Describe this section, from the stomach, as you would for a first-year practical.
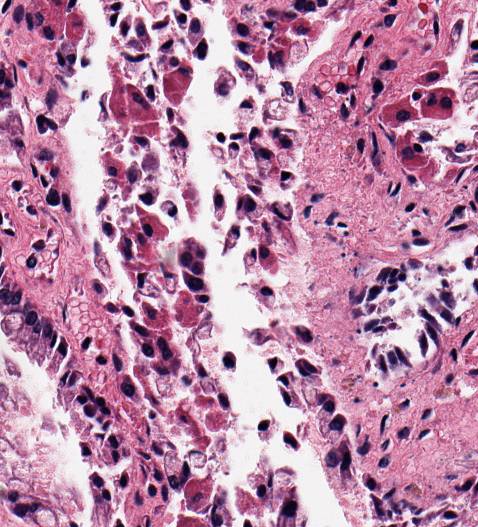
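The nuclei here are hyperchromatic and vary considerably in size and shape. Across the right half there's a broad zone of pale pink fibrillary material, with dark, elongated, spindle-shaped nuclei scattered through it. A few small golden-brown pigment granules sit near the lower right edge.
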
